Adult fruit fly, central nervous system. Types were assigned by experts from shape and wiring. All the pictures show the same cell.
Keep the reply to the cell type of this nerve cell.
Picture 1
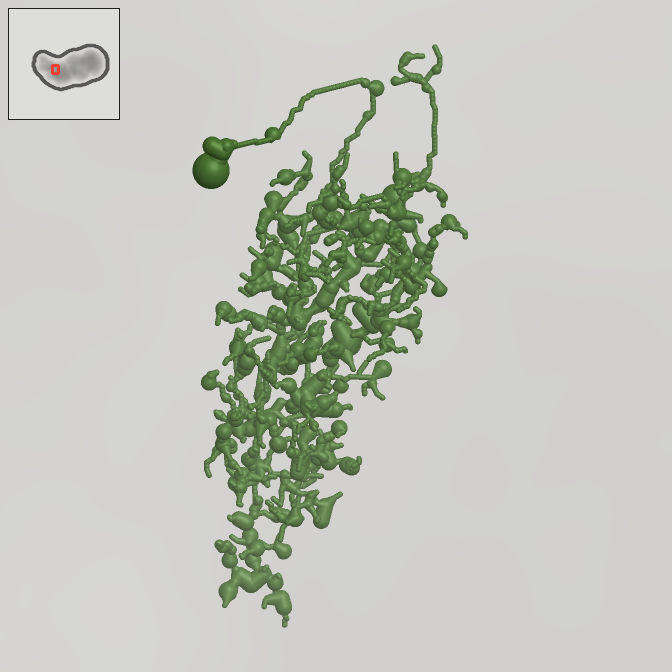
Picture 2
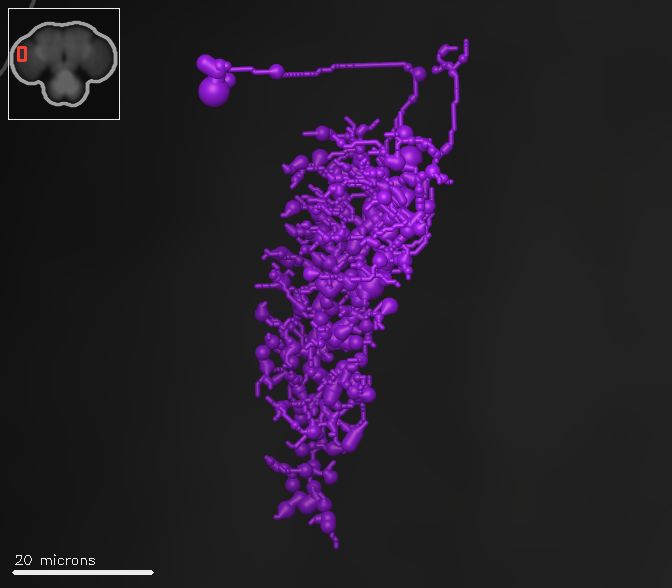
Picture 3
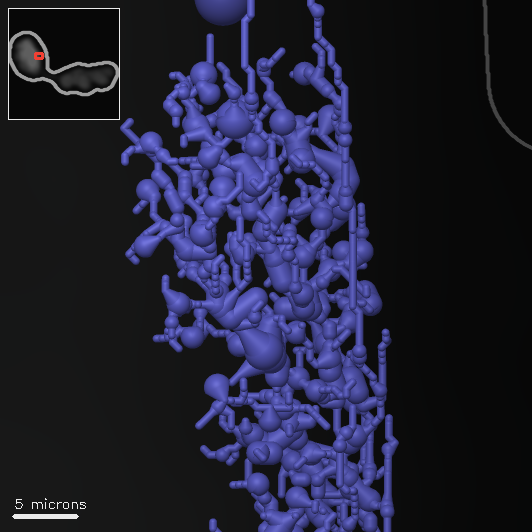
Pm10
